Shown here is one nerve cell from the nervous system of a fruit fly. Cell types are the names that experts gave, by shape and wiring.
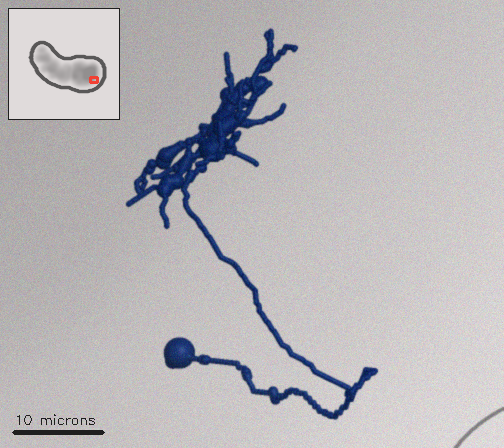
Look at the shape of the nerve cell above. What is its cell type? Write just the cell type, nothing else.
Dm8b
